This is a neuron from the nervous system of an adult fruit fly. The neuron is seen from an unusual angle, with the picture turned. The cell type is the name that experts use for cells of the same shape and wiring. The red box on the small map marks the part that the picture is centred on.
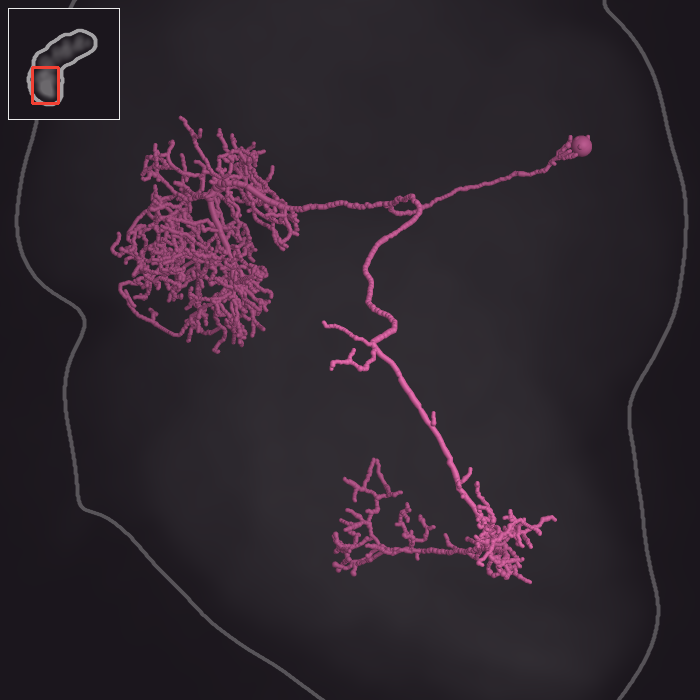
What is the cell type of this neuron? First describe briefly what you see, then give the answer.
As drawn here it is about as wide as it is tall. It is a central-brain intrinsic neuron. It is of cell type M_spPN5t10.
